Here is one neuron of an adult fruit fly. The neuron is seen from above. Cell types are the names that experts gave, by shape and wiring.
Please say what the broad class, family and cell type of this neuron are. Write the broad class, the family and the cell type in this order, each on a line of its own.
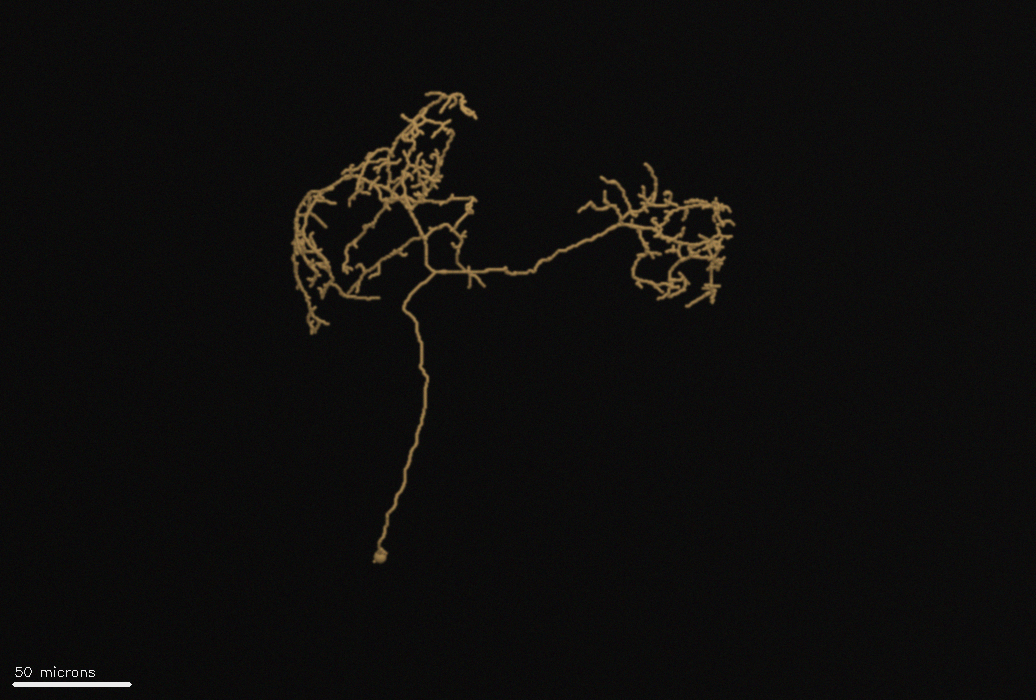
central-brain intrinsic neuron
hemilineage DM5_central
LAL176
